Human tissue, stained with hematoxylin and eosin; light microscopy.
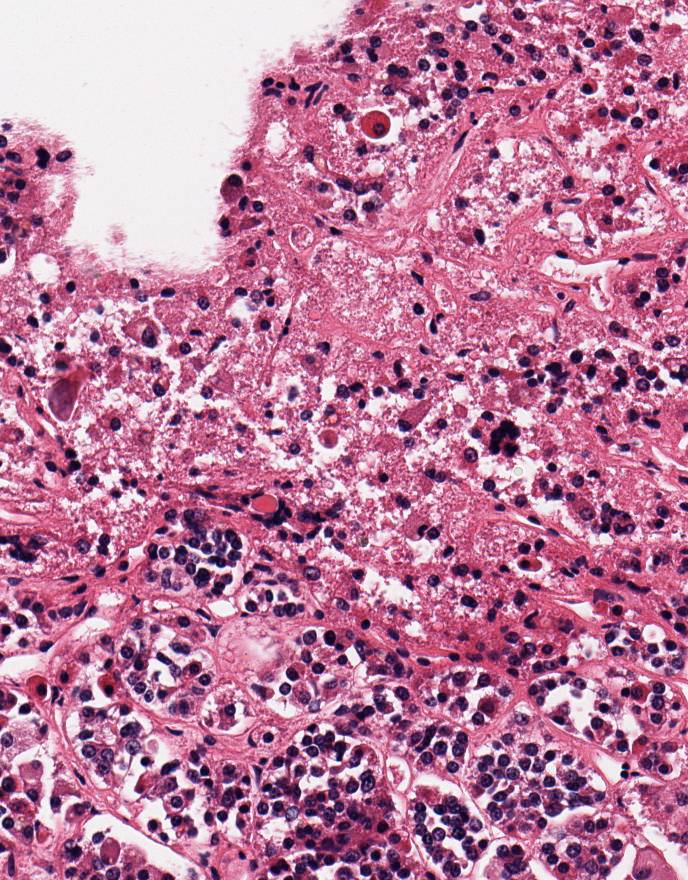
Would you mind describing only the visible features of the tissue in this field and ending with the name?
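First, the lower part: cells in rounded nests outlined by thin pink fibrous septa. Next, the pale upper zone: scattered small, dark, shrunken nuclei and nuclear fragments among pink granular debris, crossed by thin wavy pink fibrous strands. Tissue: pituitary.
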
